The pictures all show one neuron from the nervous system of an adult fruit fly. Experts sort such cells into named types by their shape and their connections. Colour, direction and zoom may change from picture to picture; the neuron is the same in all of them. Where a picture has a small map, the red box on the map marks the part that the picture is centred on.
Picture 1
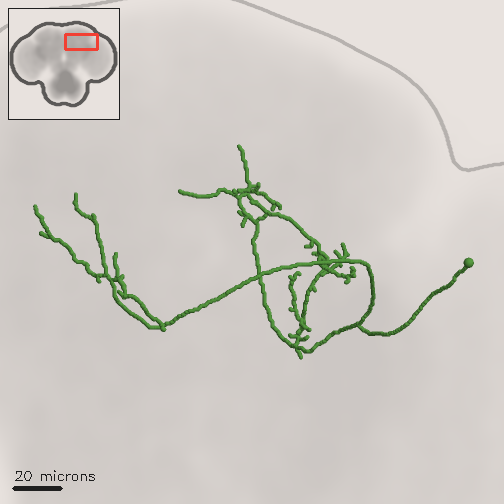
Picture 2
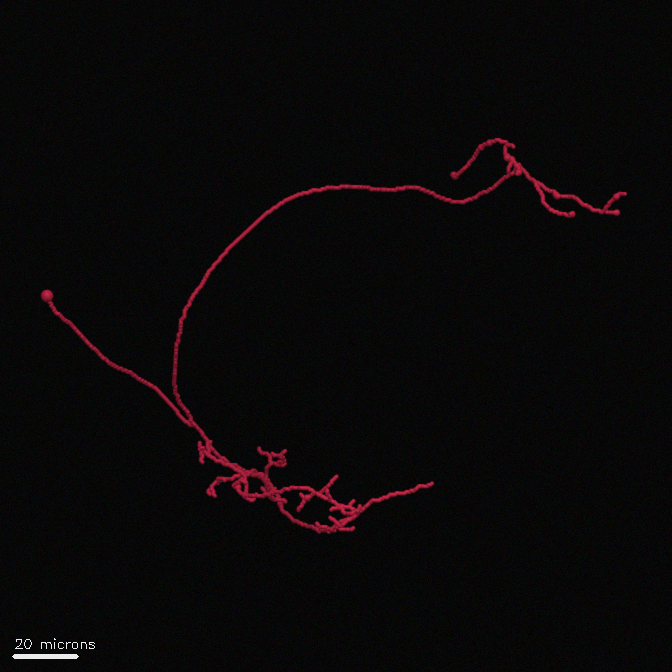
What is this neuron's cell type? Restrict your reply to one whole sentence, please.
As a matter of cell type, the neuron is PLP046.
